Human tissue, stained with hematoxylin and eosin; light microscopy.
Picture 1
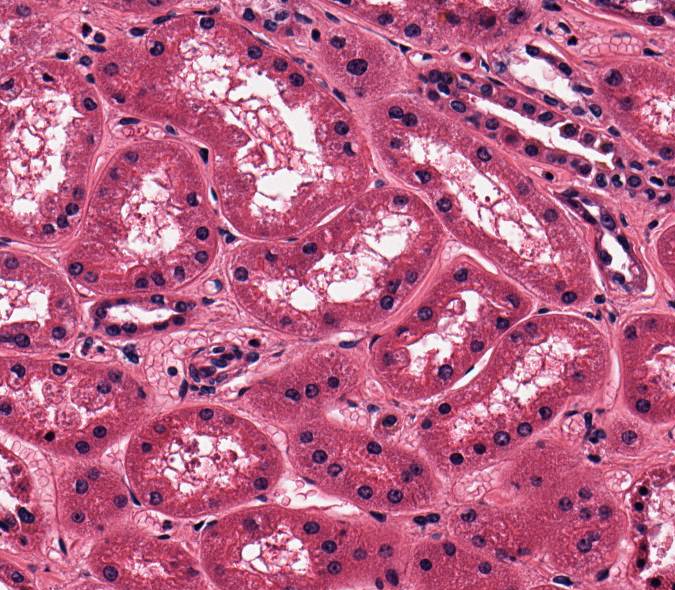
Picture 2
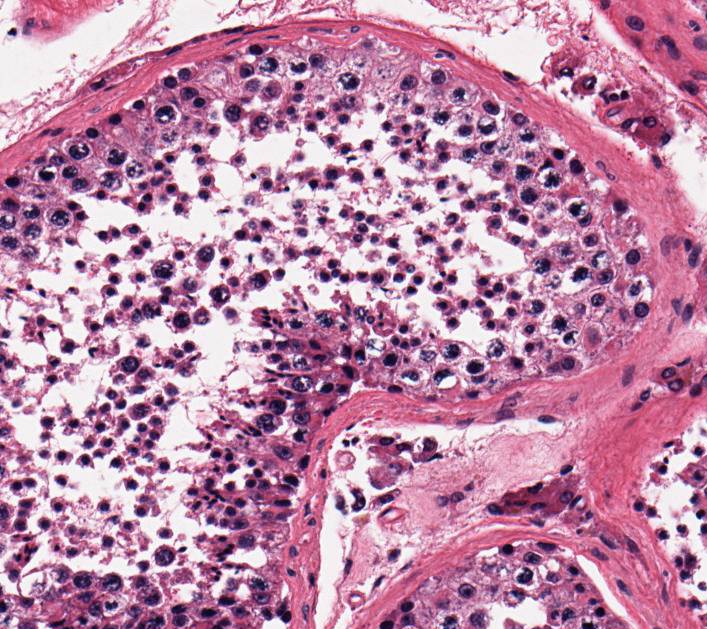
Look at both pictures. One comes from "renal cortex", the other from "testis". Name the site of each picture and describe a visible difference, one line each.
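Picture 1: renal cortex. Most tubules are lined by a single layer of tall cuboidal cells with abundant, deeply eosinophilic, granular cytoplasm.
Picture 2: testis. The tubule is lined by many layers of rounded cells that reach from the wall far toward the centre.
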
